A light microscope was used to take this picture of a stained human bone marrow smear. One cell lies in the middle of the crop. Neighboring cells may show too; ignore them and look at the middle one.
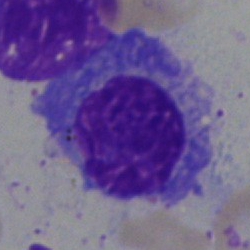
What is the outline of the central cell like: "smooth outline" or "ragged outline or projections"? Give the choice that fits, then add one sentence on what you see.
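Ragged outline or projections. The cell outline is irregular, with a ragged, frayed edge.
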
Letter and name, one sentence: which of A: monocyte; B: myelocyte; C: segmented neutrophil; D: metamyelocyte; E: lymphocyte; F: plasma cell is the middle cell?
Option F holds, for the cell in the middle is a plasma cell.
